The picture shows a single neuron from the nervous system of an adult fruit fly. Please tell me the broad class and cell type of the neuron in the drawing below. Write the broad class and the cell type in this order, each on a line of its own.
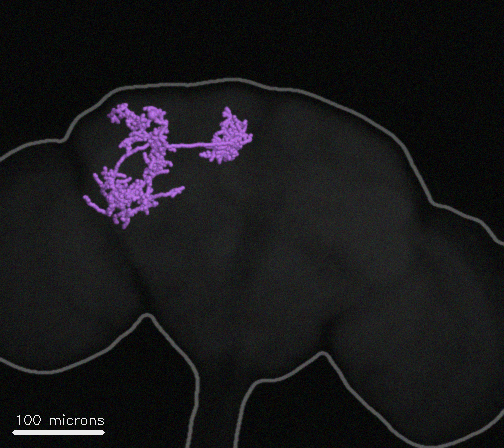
central-brain intrinsic neuron
SMP528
